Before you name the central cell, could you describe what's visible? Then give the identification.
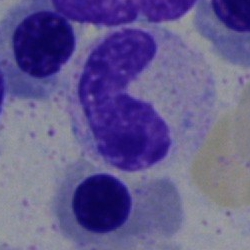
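The nucleus of the central cell is curved into a C shape, its hollow opening toward the right. Because the nucleus lies toward the left, more cytoplasm remains on the right side. No nucleoli are visible. The cell outline is smooth and roughly round, with no surface projections. The cell is a band neutrophil.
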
